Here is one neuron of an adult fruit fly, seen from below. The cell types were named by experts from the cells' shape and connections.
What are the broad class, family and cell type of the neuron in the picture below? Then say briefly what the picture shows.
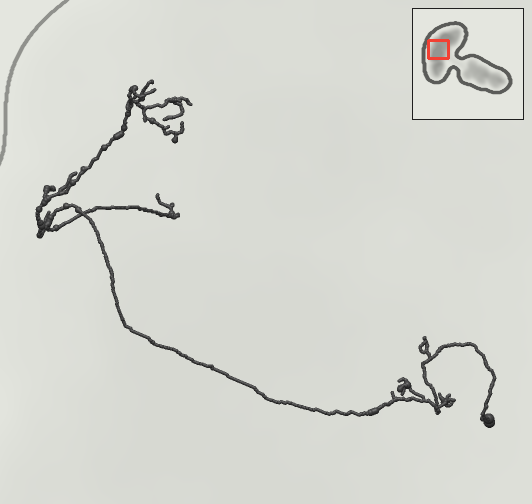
It is a central-brain intrinsic neuron. Its family is called class Kenyon Cell. It is of cell type KCa'b'-ap1. It lies in the brain. Its cell body lies at the lower right of the picture.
